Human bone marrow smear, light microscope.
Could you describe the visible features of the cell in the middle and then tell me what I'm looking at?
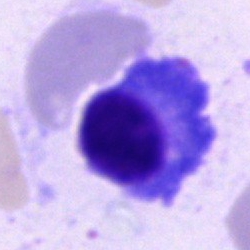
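Deep blue cytoplasm, I notice, and most of it sits on the right side of the nucleus. Its right border is irregular, with rounded bulges. Just to the right of the nucleus there is a paler zone in the cytoplasm. This is a plasma cell.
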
